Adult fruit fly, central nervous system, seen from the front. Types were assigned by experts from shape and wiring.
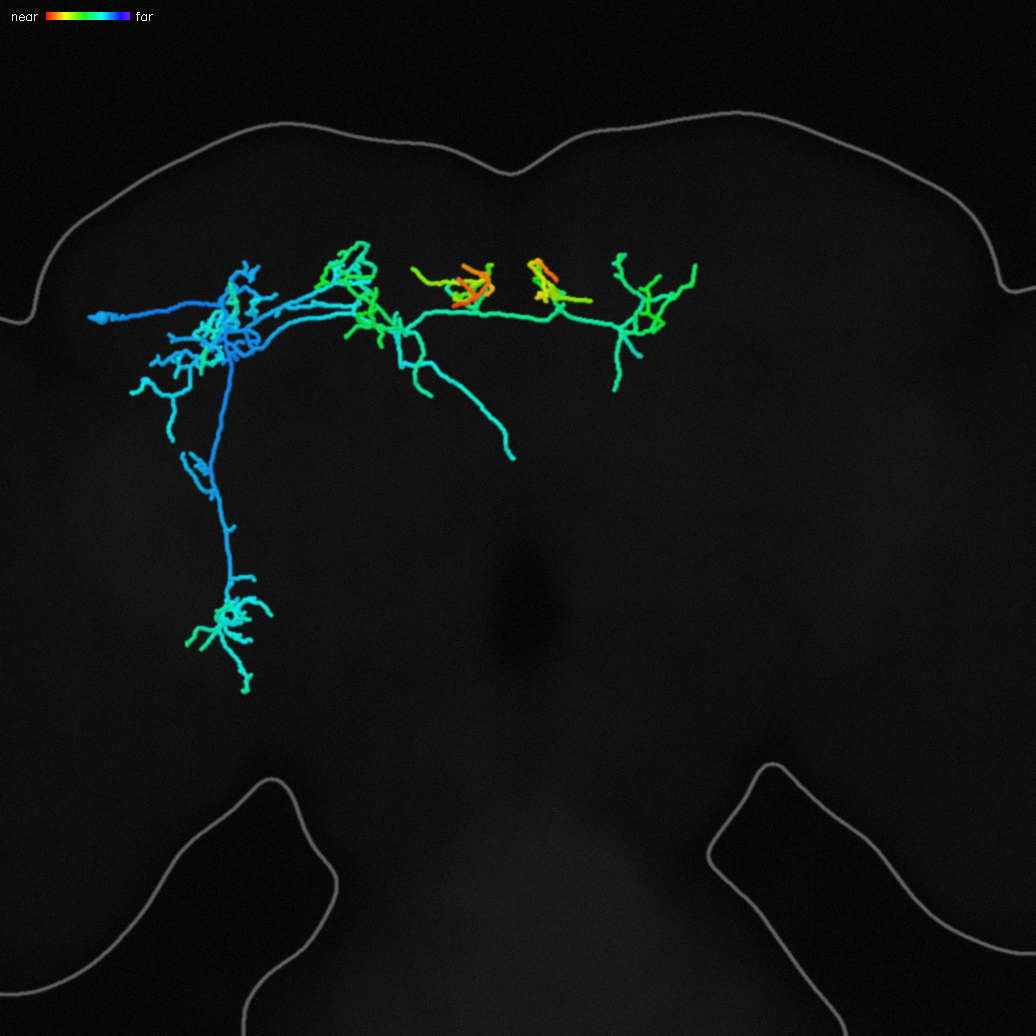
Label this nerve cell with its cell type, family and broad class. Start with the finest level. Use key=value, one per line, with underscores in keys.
cell_type=PLP123
family=hemilineage LHp2
broad_class=central-brain intrinsic neuron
